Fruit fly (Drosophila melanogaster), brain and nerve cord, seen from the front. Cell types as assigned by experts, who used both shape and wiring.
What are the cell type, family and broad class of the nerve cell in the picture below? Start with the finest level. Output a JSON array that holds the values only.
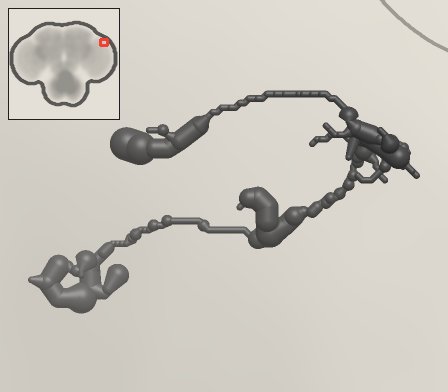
["Mi1", "Mi", "optic-lobe intrinsic neuron"]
